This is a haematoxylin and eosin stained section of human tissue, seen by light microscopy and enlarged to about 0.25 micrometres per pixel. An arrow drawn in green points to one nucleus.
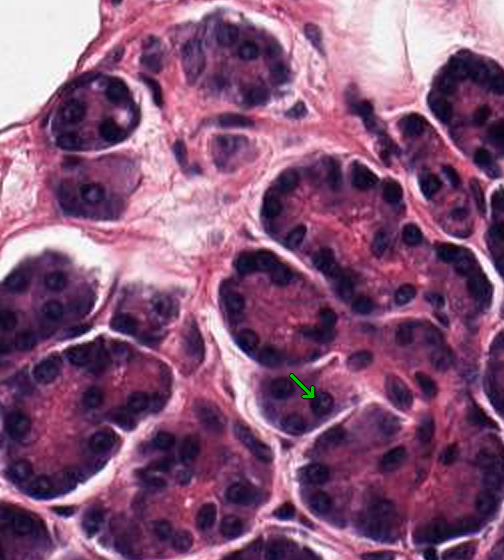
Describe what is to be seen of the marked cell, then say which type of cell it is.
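The cytoplasm around it is purplish-pink with a fine, slightly grainy look, and its boundary with the adjacent cells is hard to make out. The cell sits near the edge of a rounded cluster of similar cells, close to a thin pale line that separates this cluster from the next one. The marked cell is a pancreatic acinar cell.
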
